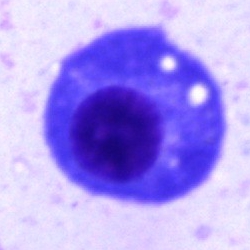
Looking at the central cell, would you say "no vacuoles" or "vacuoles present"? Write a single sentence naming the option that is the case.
The cytoplasm of this cell holds one or more clear vacuoles.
